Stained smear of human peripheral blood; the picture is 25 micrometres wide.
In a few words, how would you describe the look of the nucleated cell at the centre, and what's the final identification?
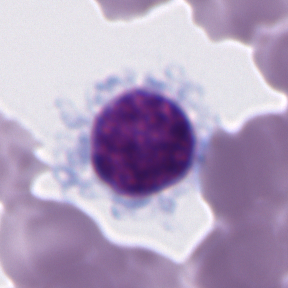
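First, the nucleus: no nucleoli can be seen in it. Second, the colour of the cytoplasm: a pale blue-grey. Third, its contents: no distinct granules are visible. Fourth, its border: the cytoplasm ends in a ragged, lacy fringe of fine irregular projections. The cell is a hairy cell.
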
